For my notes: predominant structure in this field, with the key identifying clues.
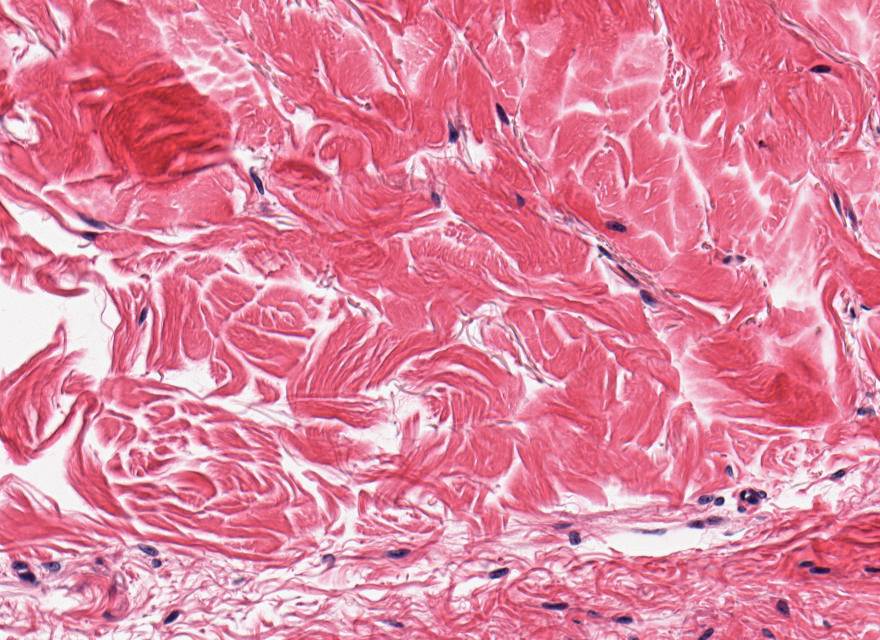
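That's dermis, for the most part. Pink fibre bundles, densely packed, run in many different directions over most of the field.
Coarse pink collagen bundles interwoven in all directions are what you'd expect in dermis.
Nuclei are few, widely scattered, and mostly small, dark and elongated.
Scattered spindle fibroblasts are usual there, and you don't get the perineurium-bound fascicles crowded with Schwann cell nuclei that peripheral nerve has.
There's no epithelium anywhere.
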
